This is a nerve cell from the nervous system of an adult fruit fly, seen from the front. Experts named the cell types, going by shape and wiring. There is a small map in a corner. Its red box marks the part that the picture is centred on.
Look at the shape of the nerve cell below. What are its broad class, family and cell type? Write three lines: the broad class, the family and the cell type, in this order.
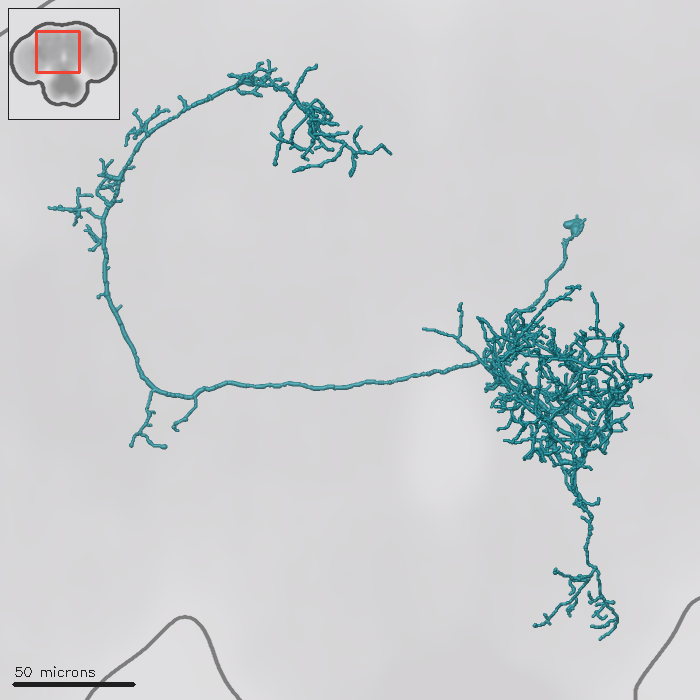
central-brain intrinsic neuron
class ALPN
M_spPN5t10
